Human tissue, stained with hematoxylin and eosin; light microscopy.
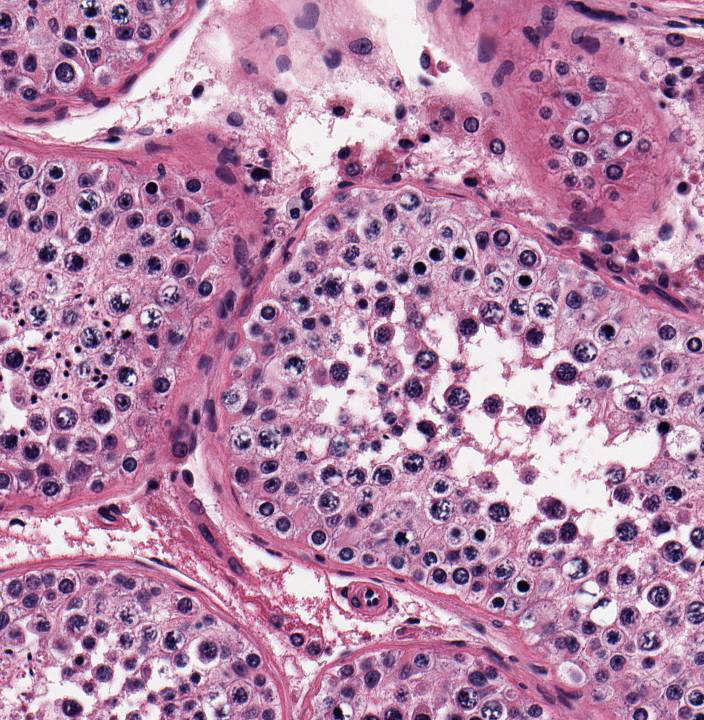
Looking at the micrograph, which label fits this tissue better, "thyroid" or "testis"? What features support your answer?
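Testis. What decides it: the tubules are filled by many layers of rounded cells, not one layer.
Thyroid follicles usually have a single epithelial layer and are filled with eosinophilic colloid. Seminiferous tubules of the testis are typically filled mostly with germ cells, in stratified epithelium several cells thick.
Rounded tubule cross-sections fill the field.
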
